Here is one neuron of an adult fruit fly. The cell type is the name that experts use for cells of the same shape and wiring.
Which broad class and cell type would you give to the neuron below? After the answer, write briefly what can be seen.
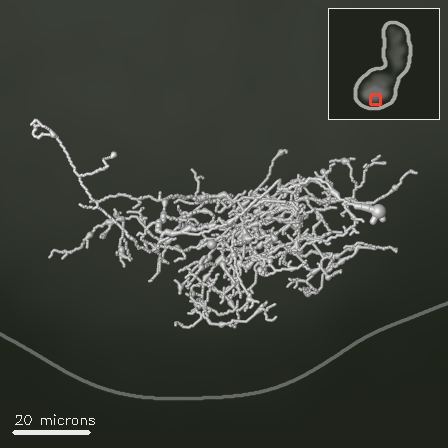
It is a central-brain intrinsic neuron. The cell type is CB2684. Its cell body lies on the right of the picture. By the scale bar it is about 100 microns wide in this view. Dozens of branch ends can be seen.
